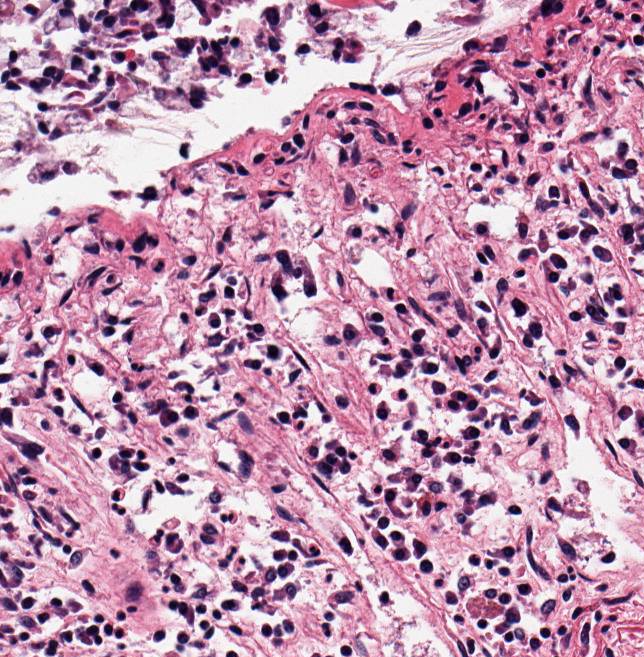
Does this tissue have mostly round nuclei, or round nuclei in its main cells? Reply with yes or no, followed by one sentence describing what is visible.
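Yes. Numerous small cells with round dark nuclei are densely scattered throughout the tissue.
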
